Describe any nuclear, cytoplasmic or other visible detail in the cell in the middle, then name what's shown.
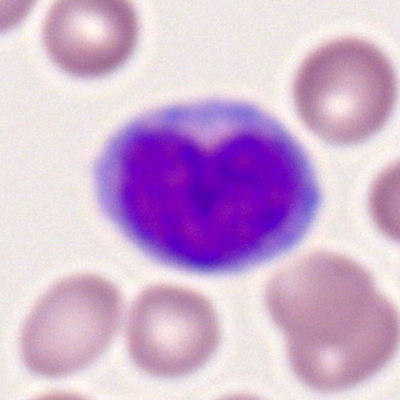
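The outline of the cell is oval, wider from side to side than from top to bottom. Its nucleus fills most of the cell and has a notch in its top edge. No granules are seen in the cytoplasm. The cell is a monocyte.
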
